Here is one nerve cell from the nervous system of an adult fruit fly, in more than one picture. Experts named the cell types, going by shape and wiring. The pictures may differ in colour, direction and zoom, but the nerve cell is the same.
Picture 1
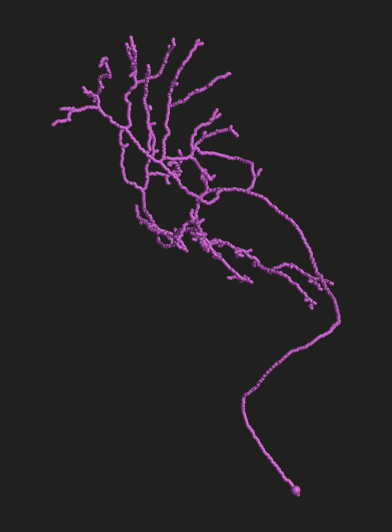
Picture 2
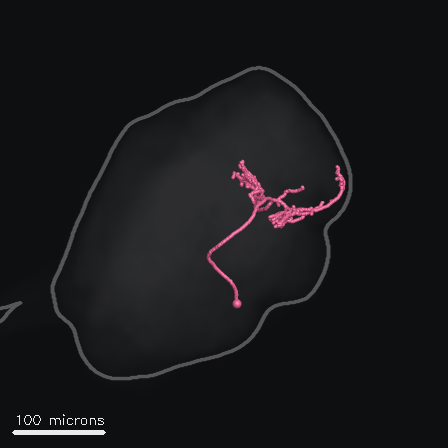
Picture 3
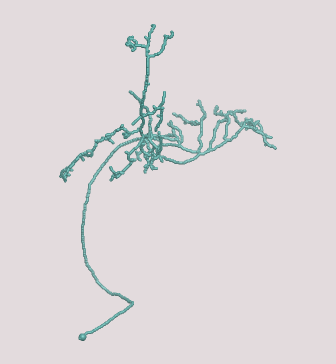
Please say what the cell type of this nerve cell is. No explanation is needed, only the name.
FB4E_a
